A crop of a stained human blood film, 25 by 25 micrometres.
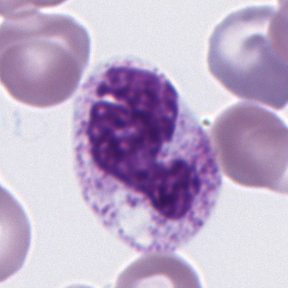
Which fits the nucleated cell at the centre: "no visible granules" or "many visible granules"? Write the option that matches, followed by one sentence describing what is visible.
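Many visible granules. Fine purple dots are scattered throughout the cytoplasm.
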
